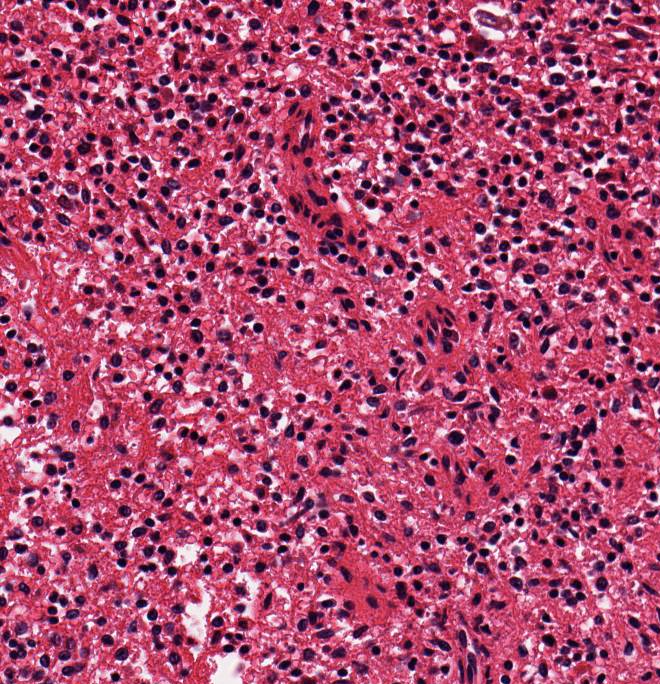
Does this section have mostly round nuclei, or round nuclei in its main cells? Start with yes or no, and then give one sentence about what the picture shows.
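Yes. Most cells have small, round, darkly stained nuclei of fairly uniform size.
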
